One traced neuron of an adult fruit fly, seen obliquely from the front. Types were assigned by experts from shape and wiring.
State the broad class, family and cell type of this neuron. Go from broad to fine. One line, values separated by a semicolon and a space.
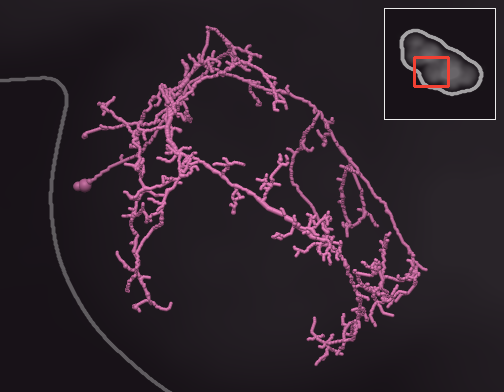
nerve-cord intrinsic neuron; hemilineage 03A; IN03A074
